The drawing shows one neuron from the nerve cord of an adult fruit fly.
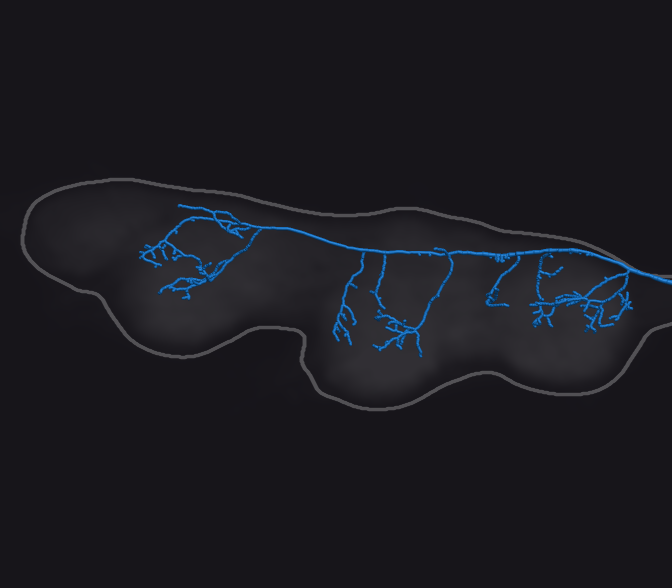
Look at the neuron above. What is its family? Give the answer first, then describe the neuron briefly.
The family is DNg. This is a descending neuron. No cell body is drawn. Dozens of branch ends can be seen.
